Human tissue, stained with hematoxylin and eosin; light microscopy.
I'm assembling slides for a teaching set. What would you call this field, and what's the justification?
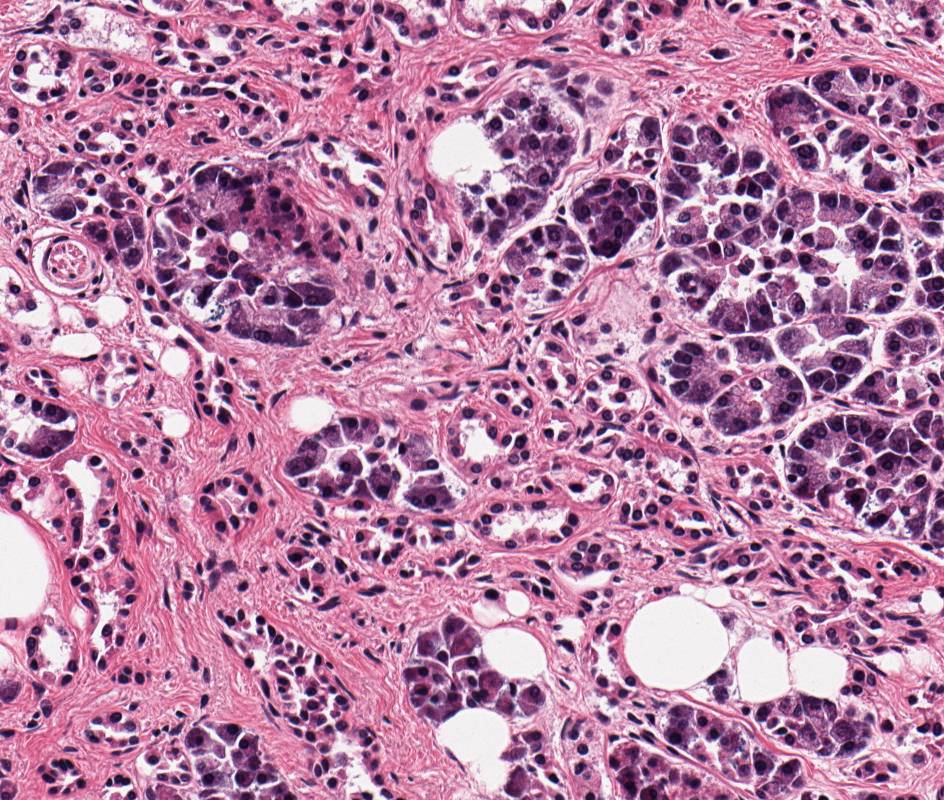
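This is exocrine pancreas. Start with the acinar cells and their dark purple, granular cytoplasm.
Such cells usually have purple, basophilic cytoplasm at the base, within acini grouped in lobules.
Here rounded clusters of acini, largest at upper right, are parted by bands of pink fibrous stroma. Small tubules lined by cuboidal cells with paler cytoplasm are scattered through the stroma.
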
